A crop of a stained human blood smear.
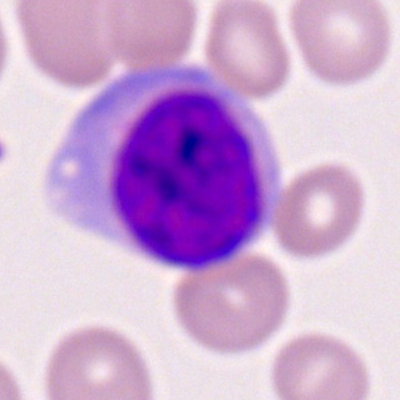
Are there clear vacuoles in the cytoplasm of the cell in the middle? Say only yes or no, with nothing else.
Yes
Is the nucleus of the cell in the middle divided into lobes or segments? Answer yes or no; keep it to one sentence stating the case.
No, what this cell has is an undivided, compact round, oval or kidney-shaped nucleus.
